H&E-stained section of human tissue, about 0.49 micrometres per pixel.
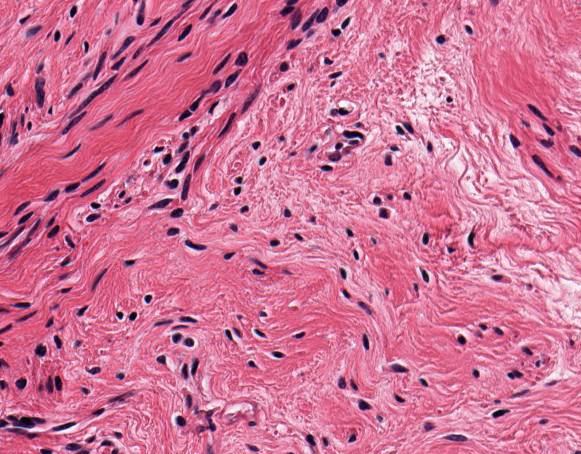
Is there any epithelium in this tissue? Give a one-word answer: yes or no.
No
